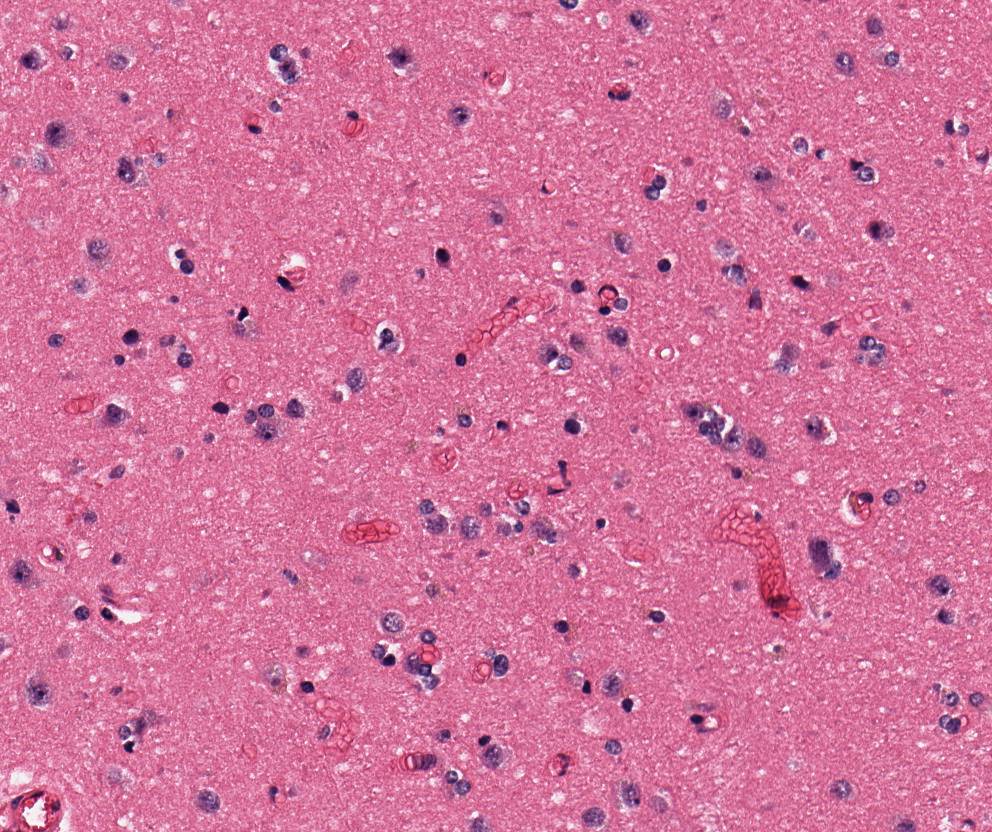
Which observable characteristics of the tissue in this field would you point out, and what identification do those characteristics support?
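Scattered singly and in small loose clusters, cells occupy the whole field without forming sheets, layers or glands. Between them lies a finely granular pink matrix dotted with tiny clear vacuoles. Most cells have small round dark-staining nuclei with little or no visible cytoplasm. A minority have larger, paler purple nuclei. This is cerebral cortex.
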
